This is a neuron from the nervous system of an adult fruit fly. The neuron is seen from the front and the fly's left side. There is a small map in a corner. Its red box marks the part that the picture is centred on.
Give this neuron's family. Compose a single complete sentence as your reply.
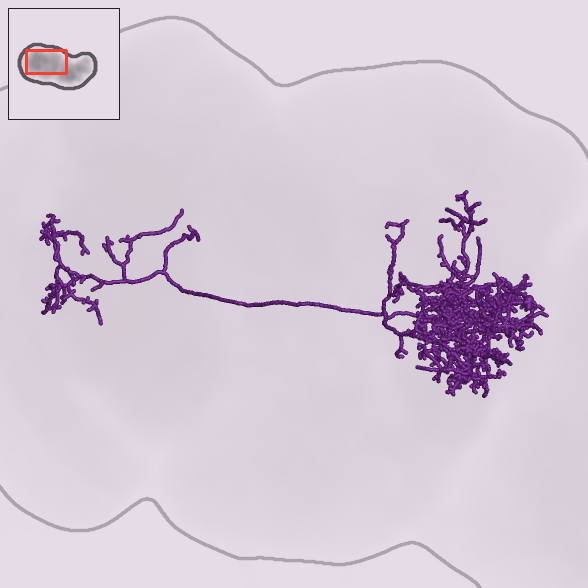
Under the family hemilineage VLPl2_medial is grouped this neuron.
